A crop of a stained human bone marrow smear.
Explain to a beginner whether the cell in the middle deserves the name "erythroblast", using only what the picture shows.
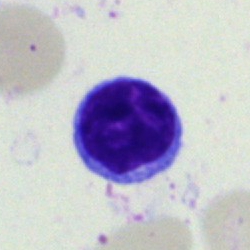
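A nucleus that fills most of the cell leaves only a narrow rim of cytoplasm here.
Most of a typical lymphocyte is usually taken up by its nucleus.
The cell is therefore a lymphocyte, and erythroblast does not fit. The rim of cytoplasm is widest along the lower edge and shows no granules. The chromatin is dense, dark purple and clumped. The outline is round with a smooth edge. Pale red cells lie toward the corners of the picture without touching the cell.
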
